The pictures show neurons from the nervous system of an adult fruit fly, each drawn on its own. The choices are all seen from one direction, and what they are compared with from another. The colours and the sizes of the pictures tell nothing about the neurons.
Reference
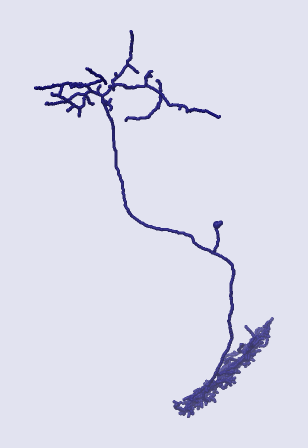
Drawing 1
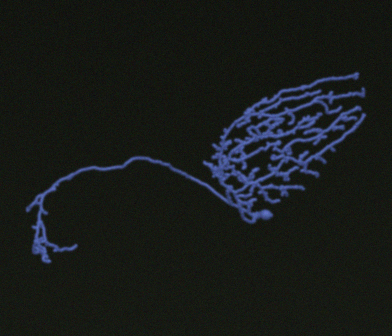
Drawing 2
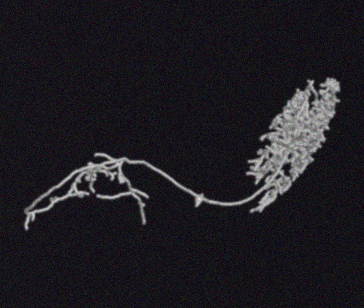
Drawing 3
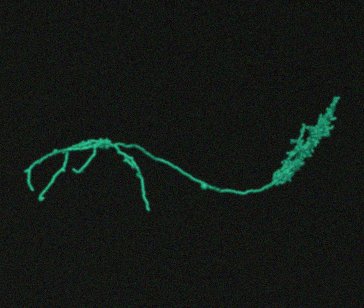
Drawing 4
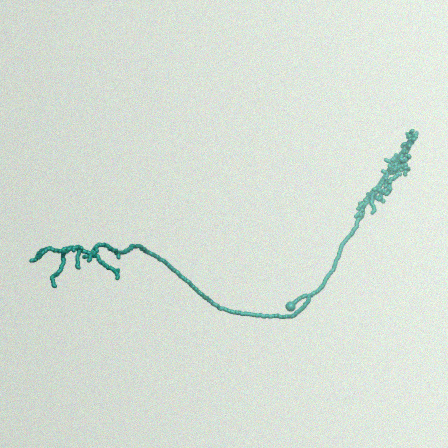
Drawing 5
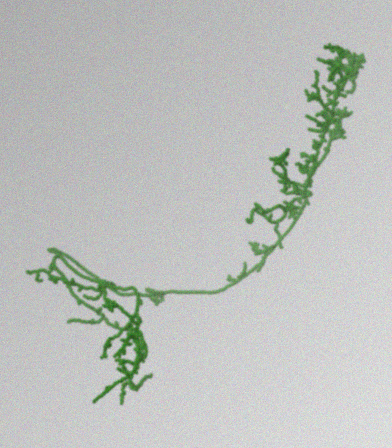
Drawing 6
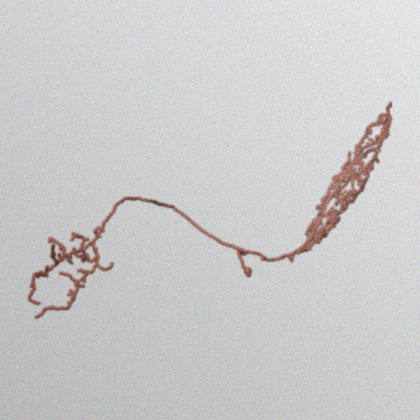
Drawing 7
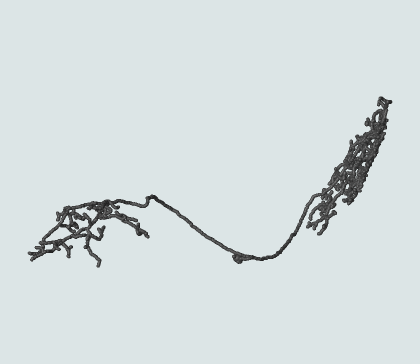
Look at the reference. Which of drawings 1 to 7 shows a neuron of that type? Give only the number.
3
